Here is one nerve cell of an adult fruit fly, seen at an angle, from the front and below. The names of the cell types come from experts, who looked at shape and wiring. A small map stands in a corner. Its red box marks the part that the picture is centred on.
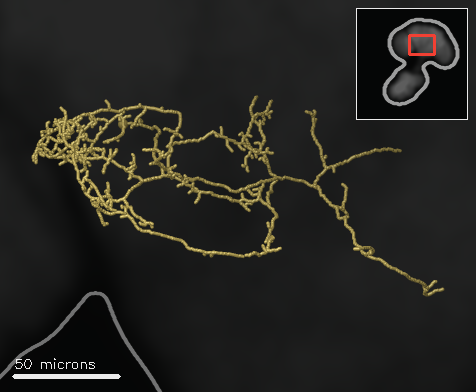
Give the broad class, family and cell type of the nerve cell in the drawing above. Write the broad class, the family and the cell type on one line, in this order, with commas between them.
central-brain intrinsic neuron, hemilineage DM6_ventral, PS238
